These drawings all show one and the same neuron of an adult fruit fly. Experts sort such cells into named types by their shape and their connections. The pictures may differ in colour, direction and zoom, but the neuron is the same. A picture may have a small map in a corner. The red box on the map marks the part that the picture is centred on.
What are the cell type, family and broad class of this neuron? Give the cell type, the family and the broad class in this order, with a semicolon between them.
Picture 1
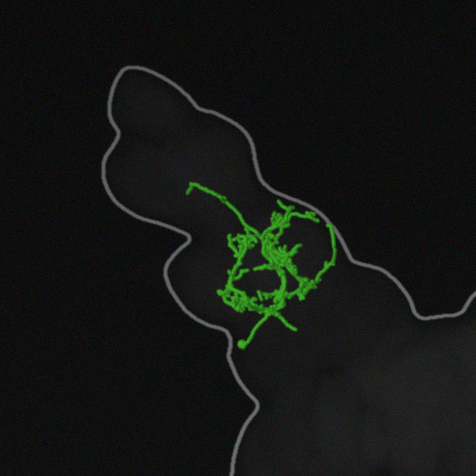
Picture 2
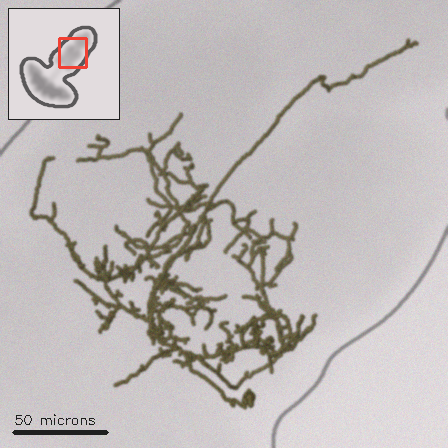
vPR6; hemilineage 12A; nerve-cord intrinsic neuron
